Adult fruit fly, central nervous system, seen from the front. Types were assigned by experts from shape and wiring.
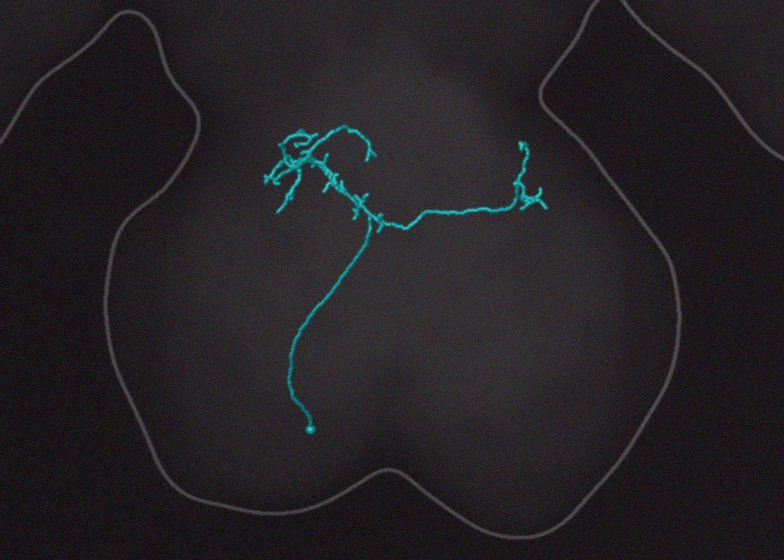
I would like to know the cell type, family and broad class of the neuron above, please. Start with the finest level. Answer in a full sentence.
Type IN07B103 of hemilineage 07B, a nerve-cord intrinsic neuron.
